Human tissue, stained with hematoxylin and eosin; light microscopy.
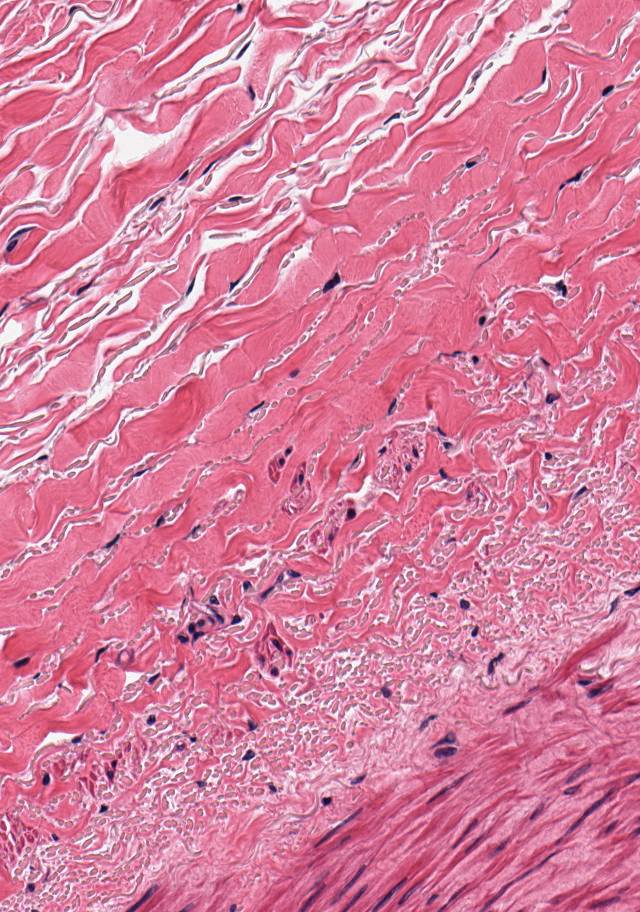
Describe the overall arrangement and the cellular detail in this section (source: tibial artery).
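Three zones: dense collagen bundles in the upper and left parts, a looser fine-fibred zone in the lower centre, and smooth muscle at lower right. Sparse, thin, dark spindle-shaped fibroblast nuclei lie between the collagen bundles. The lower central stroma forms a loose meshwork of fine, fragmented, pale pink wisps. Muscle nuclei are elongated, blunt-ended and parallel.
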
